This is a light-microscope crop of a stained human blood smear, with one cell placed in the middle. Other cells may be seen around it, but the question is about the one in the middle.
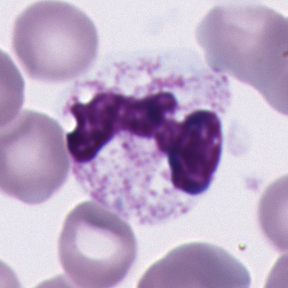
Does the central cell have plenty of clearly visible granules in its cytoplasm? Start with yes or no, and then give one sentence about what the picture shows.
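Yes. The cytoplasm contains many reddish-pink granules.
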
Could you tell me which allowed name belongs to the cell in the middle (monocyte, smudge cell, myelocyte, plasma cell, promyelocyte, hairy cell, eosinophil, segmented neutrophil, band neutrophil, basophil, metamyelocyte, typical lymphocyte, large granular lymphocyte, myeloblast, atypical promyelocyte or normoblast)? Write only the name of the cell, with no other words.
segmented neutrophil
